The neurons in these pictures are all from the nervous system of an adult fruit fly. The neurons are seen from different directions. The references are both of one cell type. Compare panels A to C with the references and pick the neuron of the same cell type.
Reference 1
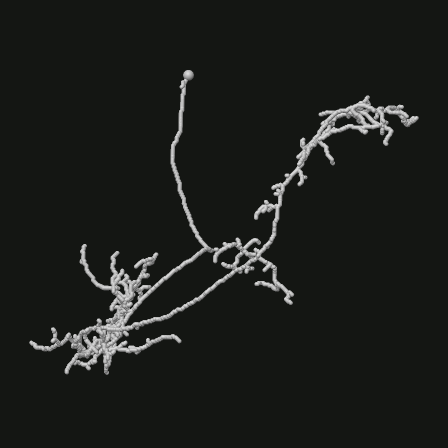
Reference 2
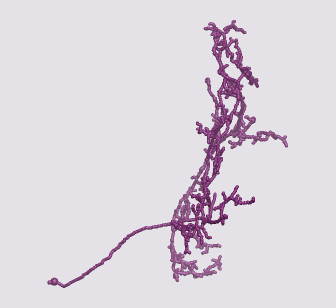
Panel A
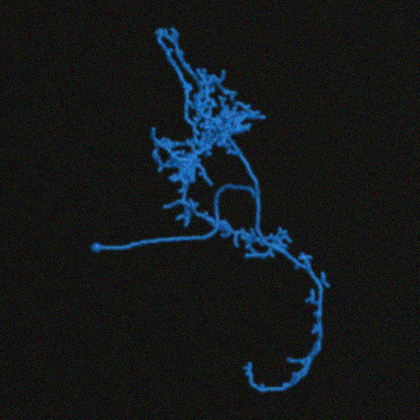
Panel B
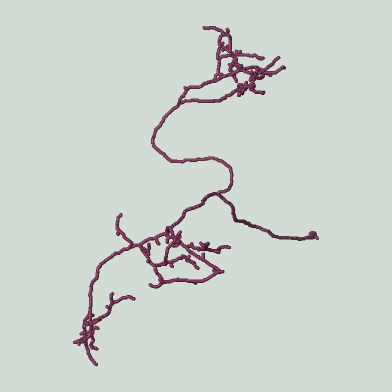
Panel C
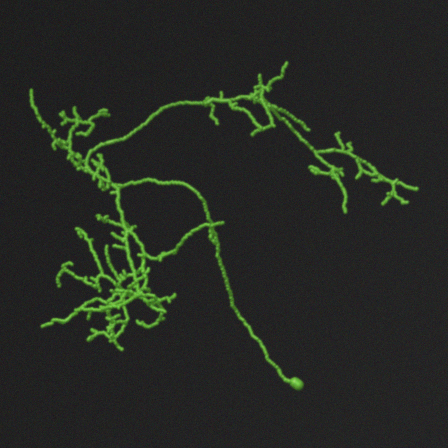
Panel C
